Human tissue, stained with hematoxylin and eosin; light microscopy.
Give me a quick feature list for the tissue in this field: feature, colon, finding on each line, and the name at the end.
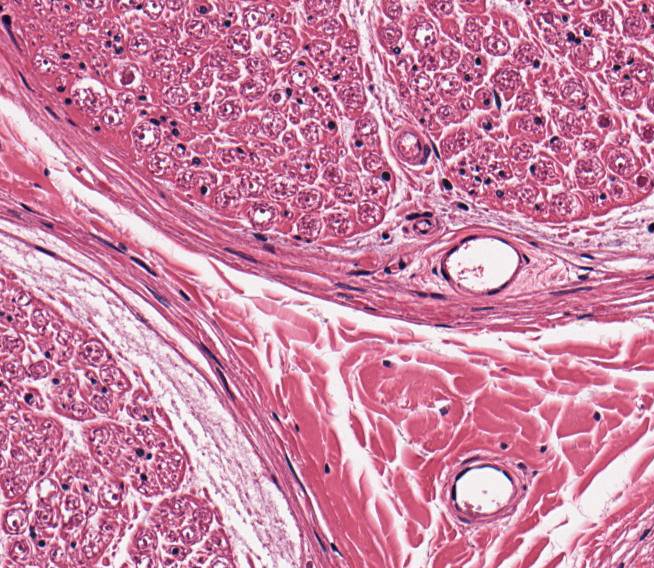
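Bundles: cross-cut nerve fibres, at top and lower left
Fibres: small central pink axon in pale myelin ring
Fat cells: none seen anywhere
Tissue: tibial nerve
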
